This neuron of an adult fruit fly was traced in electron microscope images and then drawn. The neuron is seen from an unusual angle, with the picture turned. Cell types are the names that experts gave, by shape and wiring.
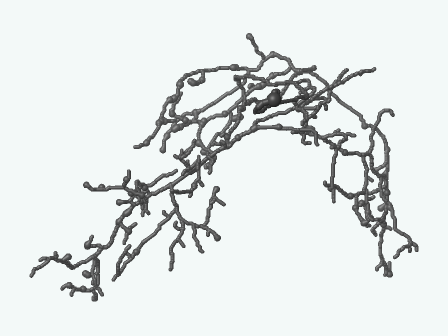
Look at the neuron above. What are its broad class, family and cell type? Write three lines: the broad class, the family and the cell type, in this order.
nerve-cord intrinsic neuron
hemilineage 14A
IN14A023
